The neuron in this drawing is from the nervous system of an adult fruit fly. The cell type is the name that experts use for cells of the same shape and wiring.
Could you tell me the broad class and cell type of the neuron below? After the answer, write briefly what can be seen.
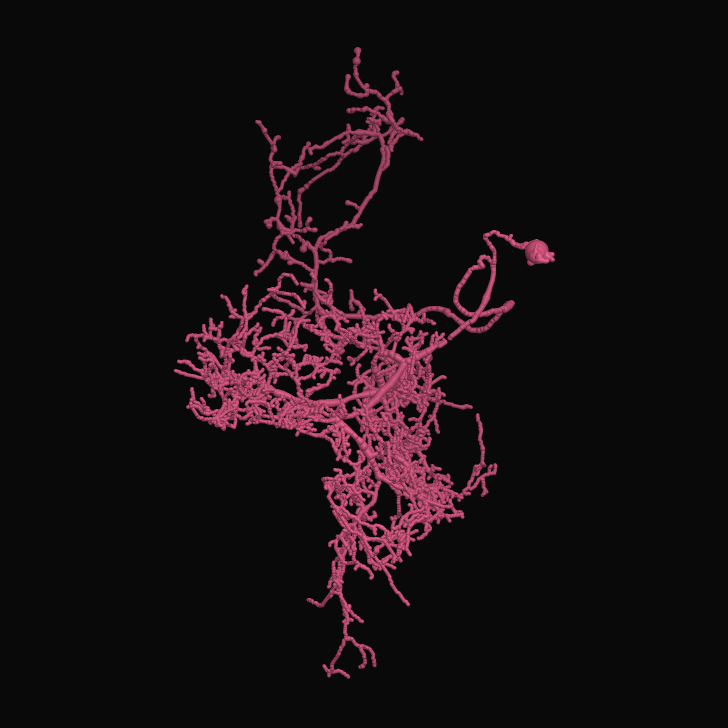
This is a central-brain intrinsic neuron. It is of cell type AVLP710m. More than a hundred branch ends can be seen. In this view it is taller than it is wide.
